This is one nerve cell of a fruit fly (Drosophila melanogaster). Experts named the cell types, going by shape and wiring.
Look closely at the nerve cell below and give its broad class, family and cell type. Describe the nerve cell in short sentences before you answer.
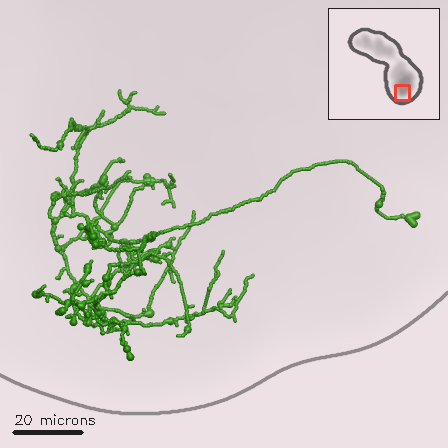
Its cell body lies on the right of the picture. By the scale bar it is about 110 microns wide in this view. The picture shows dozens of branch ends. It is a central-brain intrinsic neuron. Its family is hemilineage LHa1. It is of cell type LHAV6a7.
